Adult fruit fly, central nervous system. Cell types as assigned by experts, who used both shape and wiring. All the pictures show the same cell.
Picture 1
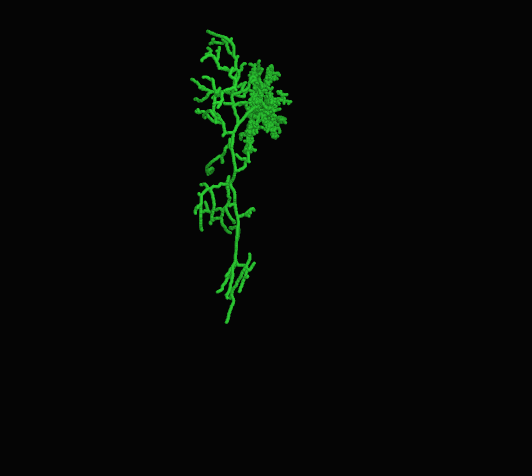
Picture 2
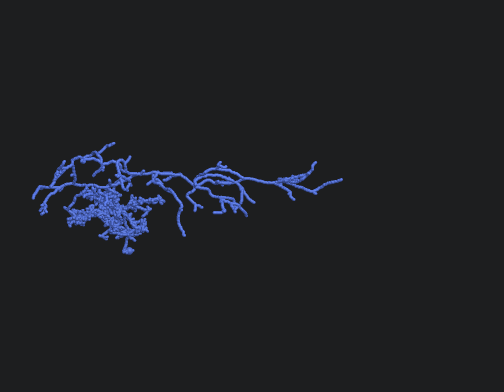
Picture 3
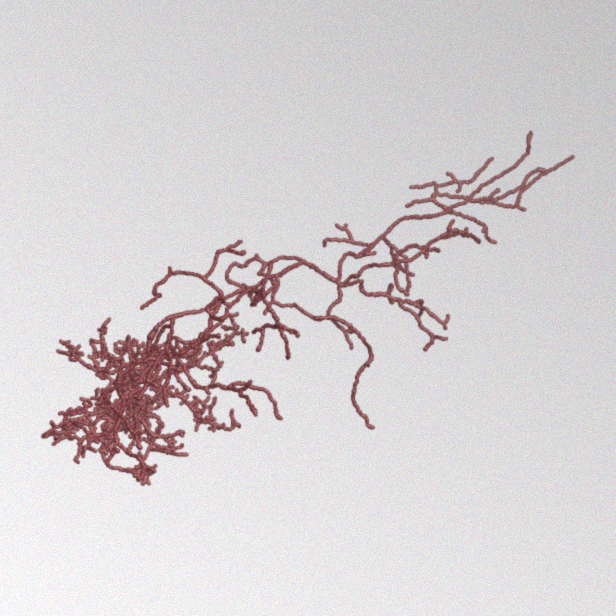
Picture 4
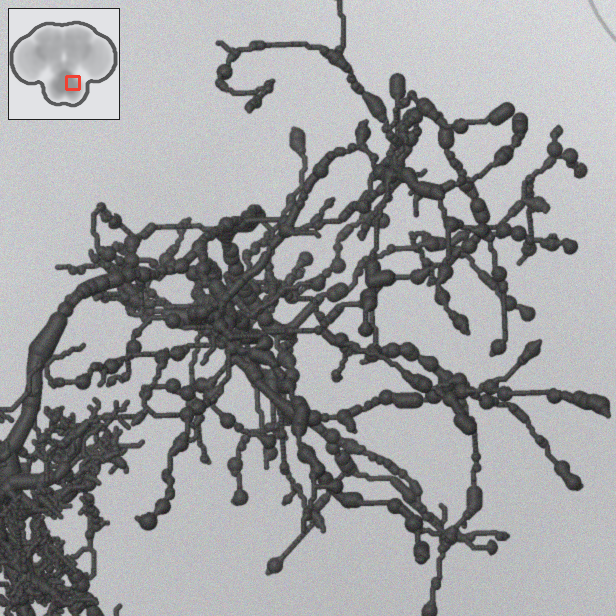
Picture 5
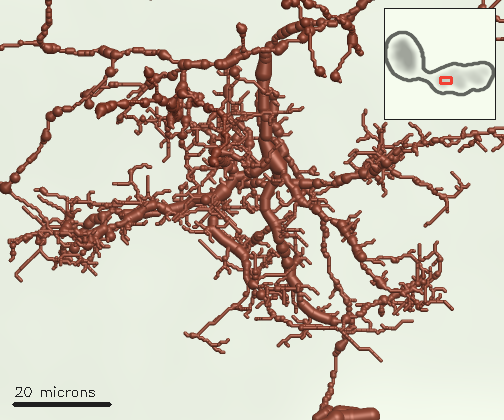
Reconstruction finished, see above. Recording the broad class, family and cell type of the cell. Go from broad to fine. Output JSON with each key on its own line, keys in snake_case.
{
 "broad_class": "nerve-cord intrinsic neuron",
 "family": "hemilineage 06B",
 "cell_type": "IN06B018"
}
